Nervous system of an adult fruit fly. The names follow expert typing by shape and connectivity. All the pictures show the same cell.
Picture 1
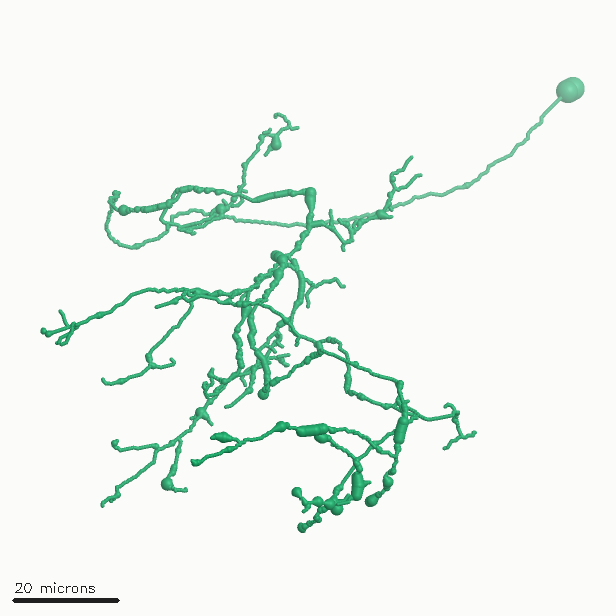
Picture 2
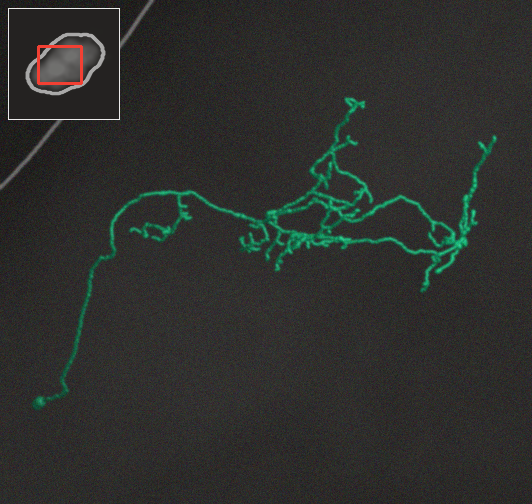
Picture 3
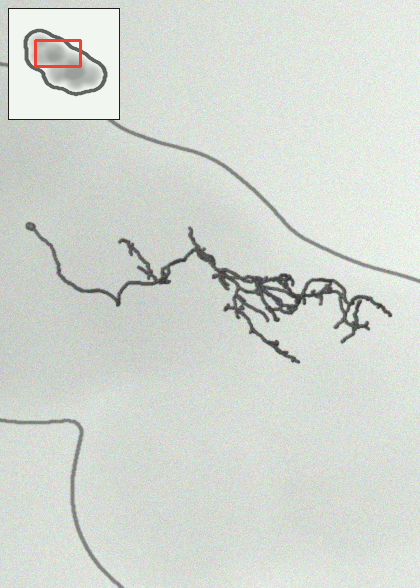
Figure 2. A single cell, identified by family: hemilineage 06A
